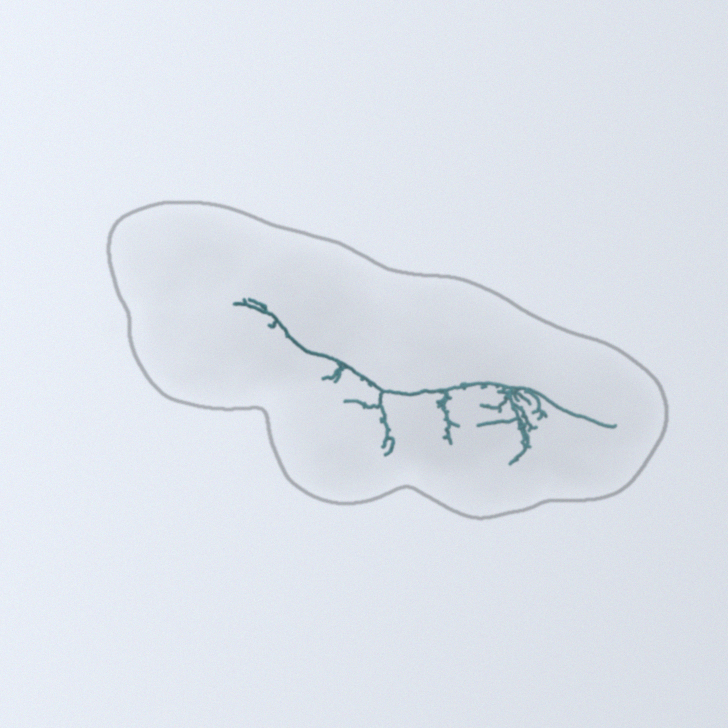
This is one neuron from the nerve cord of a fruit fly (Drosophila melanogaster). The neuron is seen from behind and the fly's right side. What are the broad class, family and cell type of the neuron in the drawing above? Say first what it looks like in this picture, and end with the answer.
No cell body is drawn. As drawn here it is wider than it is tall. This is a descending neuron. The family is DNpe. The cell type is DNpe002.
